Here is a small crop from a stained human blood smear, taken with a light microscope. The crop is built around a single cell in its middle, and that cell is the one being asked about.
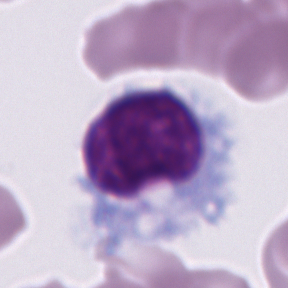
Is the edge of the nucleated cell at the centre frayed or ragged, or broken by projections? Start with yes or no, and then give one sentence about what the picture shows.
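Yes. The projections and cytoplasm extend furthest on the lower and right sides of the cell.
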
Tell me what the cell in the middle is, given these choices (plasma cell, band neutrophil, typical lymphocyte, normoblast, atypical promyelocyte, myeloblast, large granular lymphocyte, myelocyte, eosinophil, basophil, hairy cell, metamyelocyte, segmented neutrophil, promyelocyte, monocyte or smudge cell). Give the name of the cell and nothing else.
hairy cell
